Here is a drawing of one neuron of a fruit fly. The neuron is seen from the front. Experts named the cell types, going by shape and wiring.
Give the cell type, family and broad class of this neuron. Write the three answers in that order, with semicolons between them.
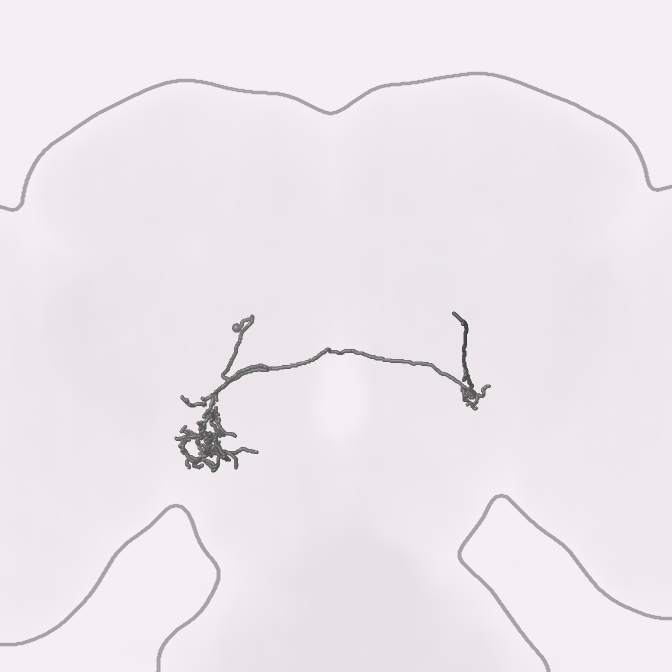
WED167; hemilineage DM6_ventral; central-brain intrinsic neuron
